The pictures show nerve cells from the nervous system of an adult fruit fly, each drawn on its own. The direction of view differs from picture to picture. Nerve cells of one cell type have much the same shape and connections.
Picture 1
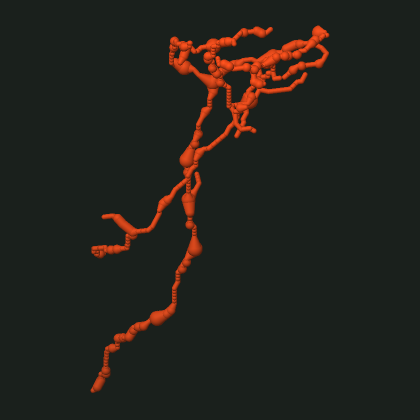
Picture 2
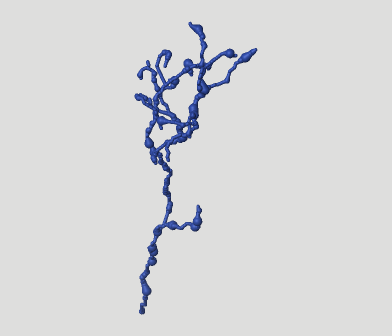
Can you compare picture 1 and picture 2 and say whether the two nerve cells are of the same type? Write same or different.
same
